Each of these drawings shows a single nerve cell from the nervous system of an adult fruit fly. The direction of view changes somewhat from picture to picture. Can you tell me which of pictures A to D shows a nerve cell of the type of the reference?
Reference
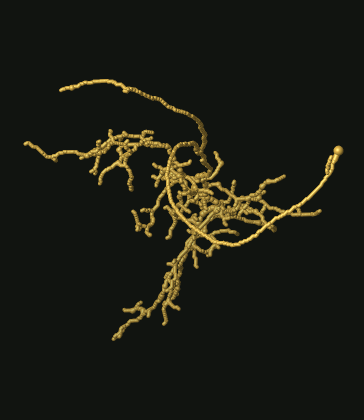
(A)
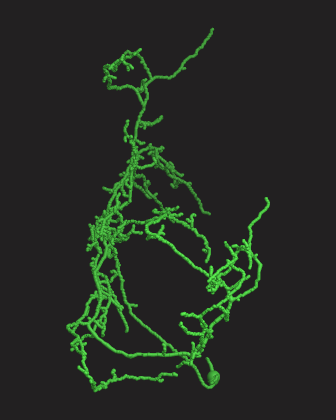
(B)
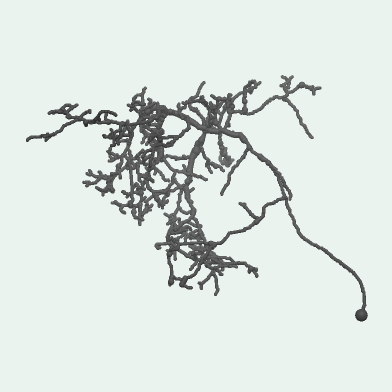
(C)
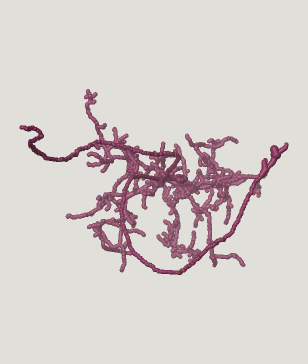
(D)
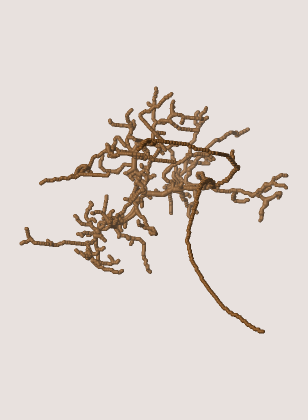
Picture C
